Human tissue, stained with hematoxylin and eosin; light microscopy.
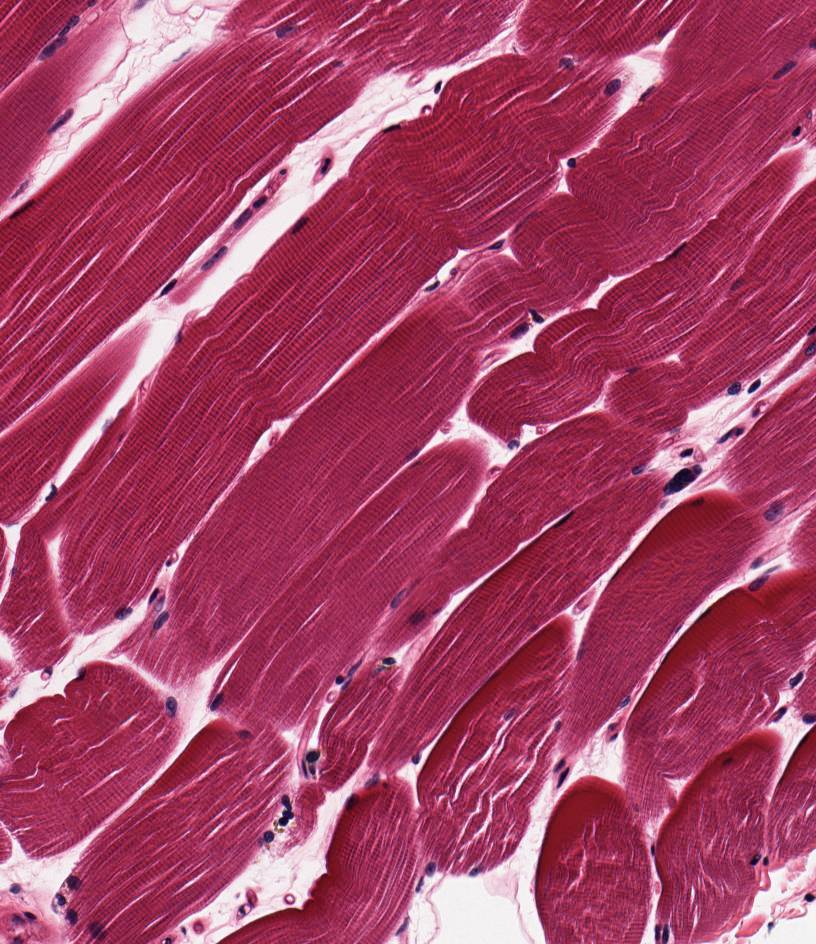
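skeletal muscle, haematoxylin and eosin section. Fine transverse cross-striations run along the length of each fibre. Every fibre is a separate, unbranched cylinder lying beside its neighbours. Small, dark, flattened nuclei sit at the fibre edges. The cytoplasm stains a deep, uniform pink-red.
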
